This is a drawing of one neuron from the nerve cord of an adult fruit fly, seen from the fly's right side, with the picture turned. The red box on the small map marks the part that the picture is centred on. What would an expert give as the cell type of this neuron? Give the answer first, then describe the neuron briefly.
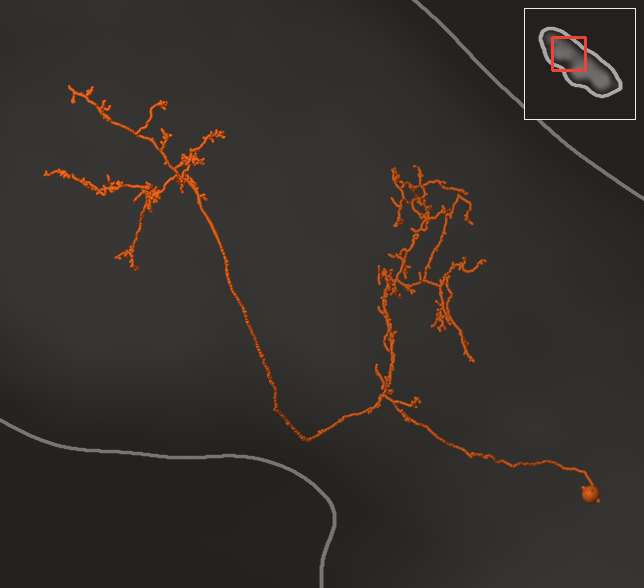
The cell type is IN01A064. It is a nerve-cord intrinsic neuron. The picture shows dozens of branch ends. In this view it is wider than it is tall.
